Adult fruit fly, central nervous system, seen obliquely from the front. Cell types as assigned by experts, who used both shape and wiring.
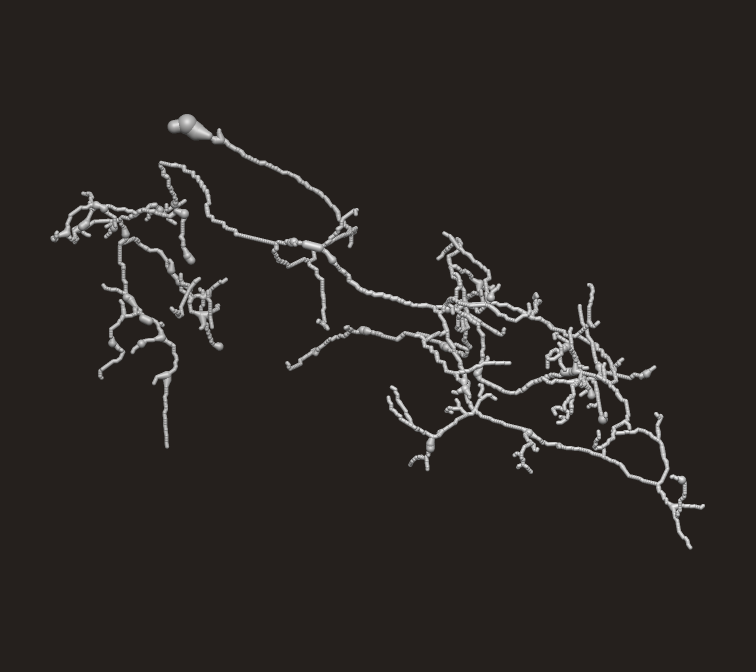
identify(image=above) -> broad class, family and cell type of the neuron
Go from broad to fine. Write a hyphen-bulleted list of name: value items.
- broad class: central-brain intrinsic neuron
- family: hemilineage SLPpm3
- cell type: SLP433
